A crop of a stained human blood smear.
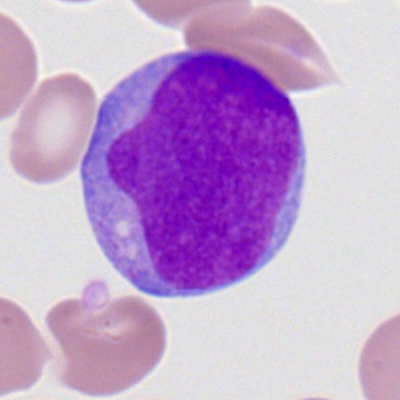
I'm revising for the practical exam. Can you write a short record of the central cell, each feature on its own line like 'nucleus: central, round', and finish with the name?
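Outline: smooth, no surface projections
Vacuoles: a few small pale ones, cytoplasm lower left
Granules: no coarse granules in the cytoplasm
Name: myeloblast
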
